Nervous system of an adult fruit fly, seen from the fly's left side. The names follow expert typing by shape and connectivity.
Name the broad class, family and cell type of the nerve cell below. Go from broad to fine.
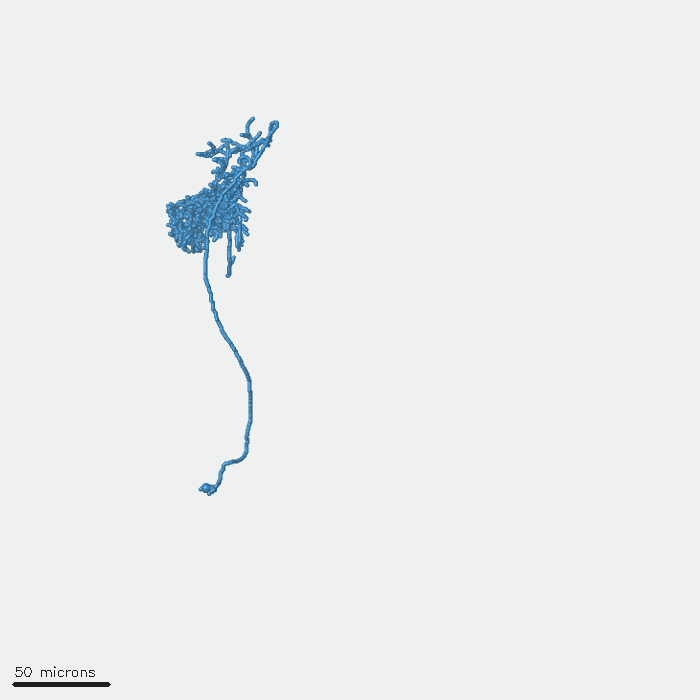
central-brain intrinsic neuron; hemilineage FLAa2; MBON12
